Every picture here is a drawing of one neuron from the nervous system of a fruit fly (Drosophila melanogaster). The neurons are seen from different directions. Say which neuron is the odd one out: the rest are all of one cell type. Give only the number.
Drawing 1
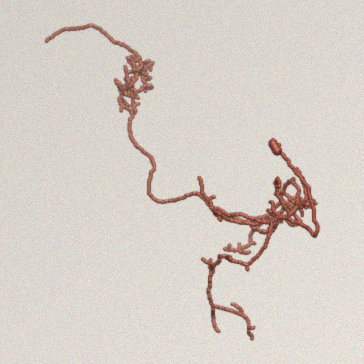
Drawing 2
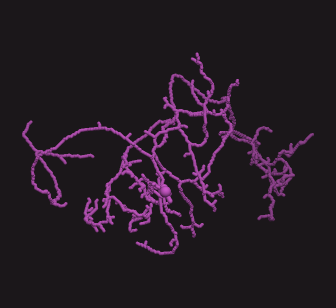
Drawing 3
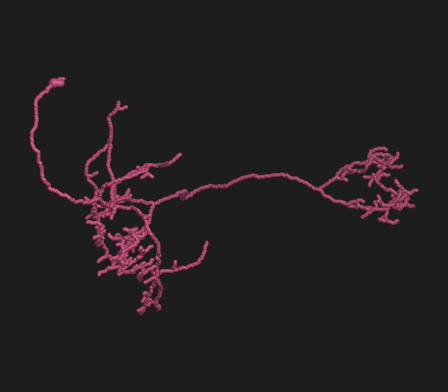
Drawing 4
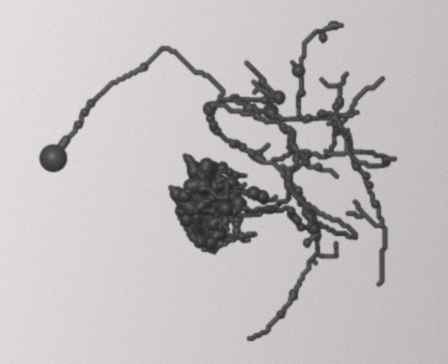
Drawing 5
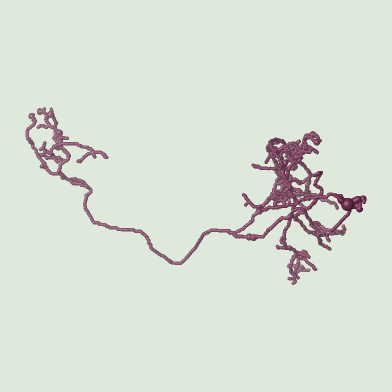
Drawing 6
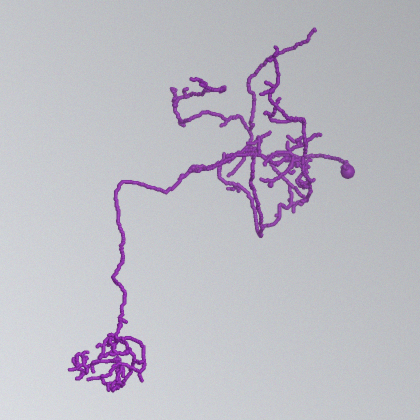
4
